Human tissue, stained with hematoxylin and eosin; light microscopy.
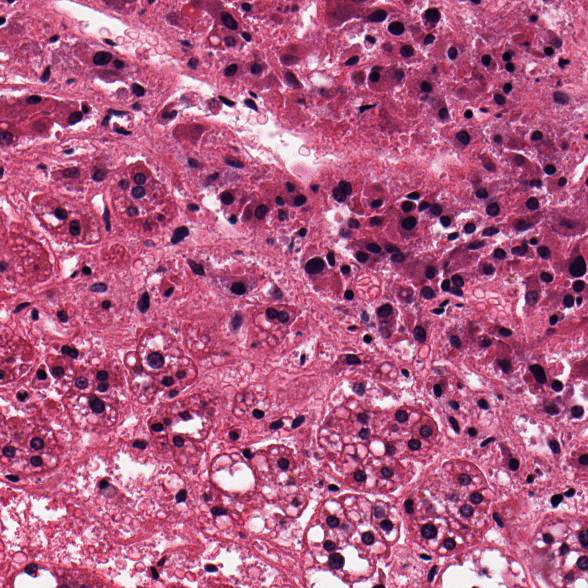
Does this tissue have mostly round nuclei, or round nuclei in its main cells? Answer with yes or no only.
Yes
